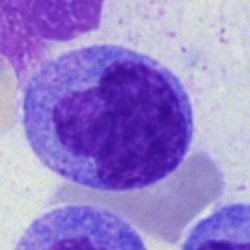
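Monocyte, central cell of a stained bone marrow smear. Nucleus kidney-shaped from a notch on its upper-left side, lying off-centre toward the right. Cytoplasm a moderate rim, widest on the left, with fine pinkish-purple granules scattered through it.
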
